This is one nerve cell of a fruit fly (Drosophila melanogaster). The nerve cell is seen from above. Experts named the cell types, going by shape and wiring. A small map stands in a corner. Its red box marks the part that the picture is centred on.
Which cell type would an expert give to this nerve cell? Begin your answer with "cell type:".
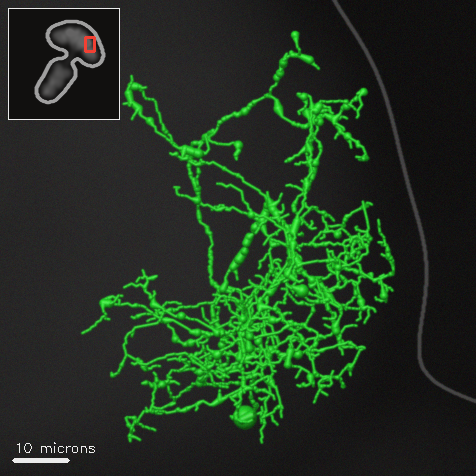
cell type: AVLP373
